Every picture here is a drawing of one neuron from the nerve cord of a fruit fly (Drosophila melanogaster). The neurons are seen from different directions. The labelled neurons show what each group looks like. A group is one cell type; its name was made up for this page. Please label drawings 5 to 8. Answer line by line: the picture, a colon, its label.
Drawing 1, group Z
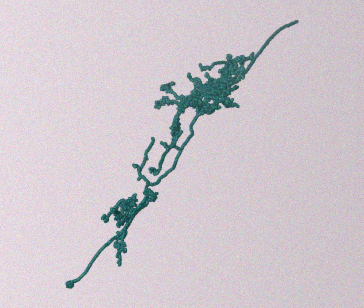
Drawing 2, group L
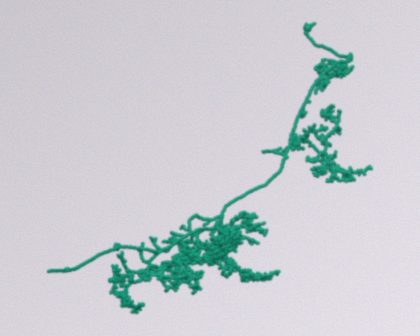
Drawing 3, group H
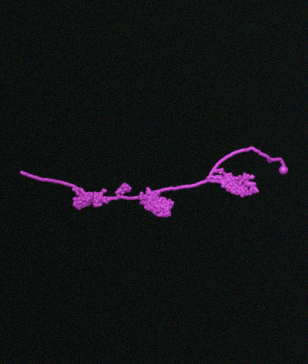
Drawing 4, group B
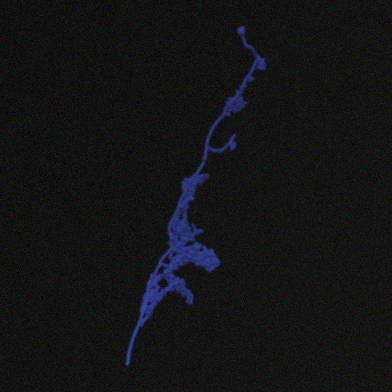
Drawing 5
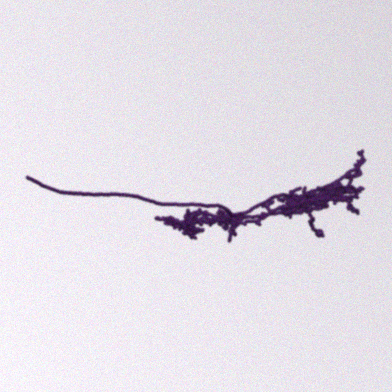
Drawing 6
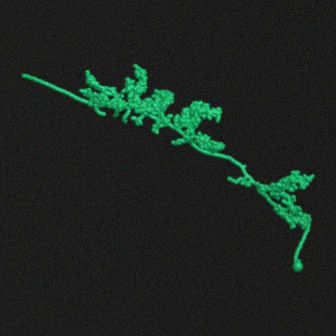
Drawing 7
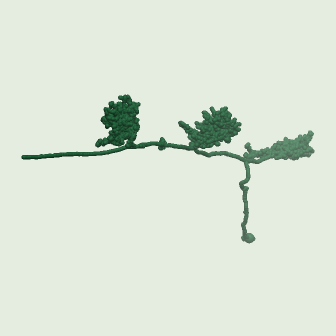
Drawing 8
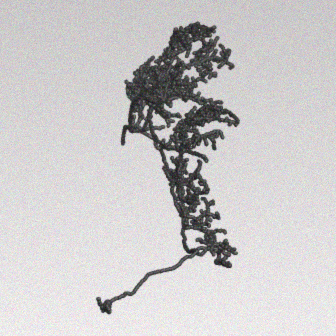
5: group Z
6: group L
7: group H
8: group B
